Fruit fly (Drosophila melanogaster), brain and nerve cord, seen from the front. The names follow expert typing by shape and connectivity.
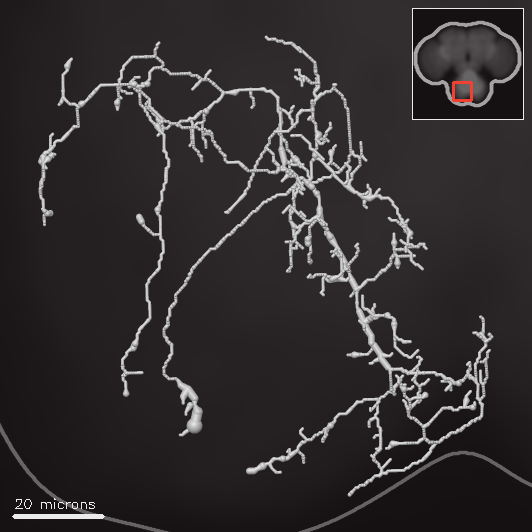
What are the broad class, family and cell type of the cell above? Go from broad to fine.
nerve-cord intrinsic neuron; hemilineage 03A; IN03A079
